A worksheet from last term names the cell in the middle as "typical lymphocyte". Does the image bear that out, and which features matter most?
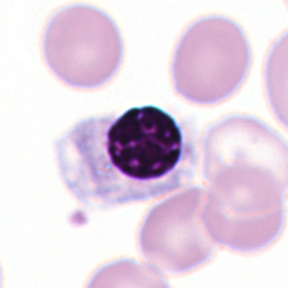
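Around the nucleus there's a pale greyish-lilac area that reaches much farther to the left than to the right, and its outer edge is irregular and angular, not round. No nucleoli show in the nucleus. Red cells sit close on the right and below, two of them overlapping each other at lower right.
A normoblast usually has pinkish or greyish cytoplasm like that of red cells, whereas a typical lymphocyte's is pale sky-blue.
So that greyish-lilac tone speaks for normoblast and against typical lymphocyte. This one is a normoblast, not a typical lymphocyte.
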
